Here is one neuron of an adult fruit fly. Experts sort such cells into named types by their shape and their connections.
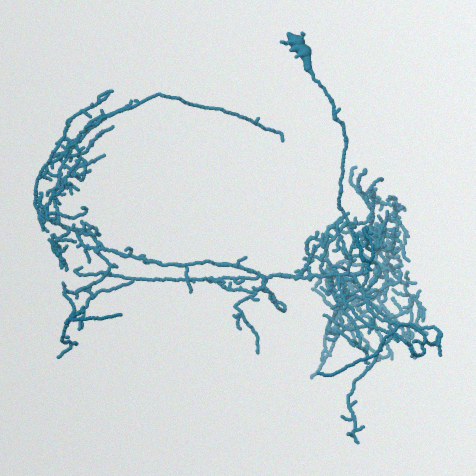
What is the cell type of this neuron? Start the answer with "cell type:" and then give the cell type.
cell type: SMP202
